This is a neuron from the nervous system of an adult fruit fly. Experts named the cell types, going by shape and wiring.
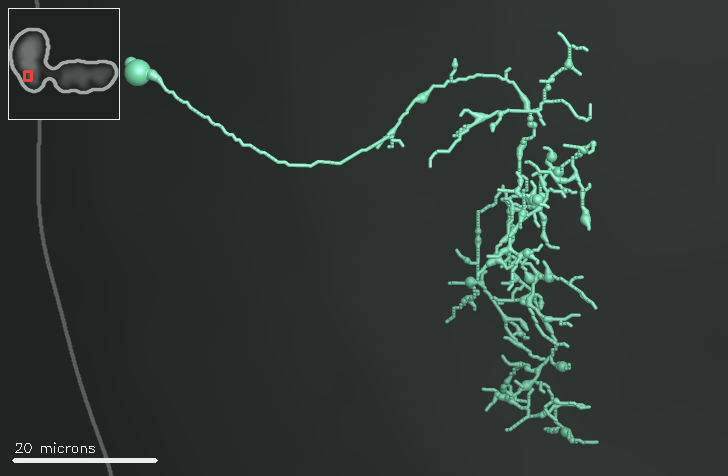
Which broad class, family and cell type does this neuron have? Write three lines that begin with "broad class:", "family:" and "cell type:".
broad class: optic-lobe intrinsic neuron
family: Cm
cell type: Cm7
